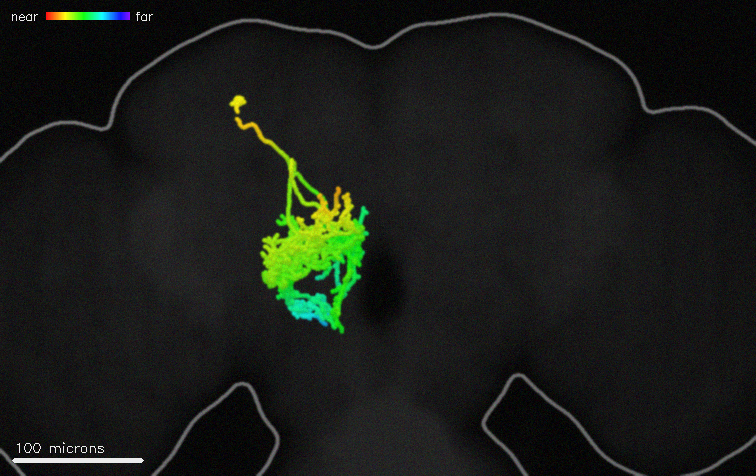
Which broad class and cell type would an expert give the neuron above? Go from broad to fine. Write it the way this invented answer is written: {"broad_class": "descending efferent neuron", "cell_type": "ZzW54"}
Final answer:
{"broad_class": "central-brain intrinsic neuron", "cell_type": "LAL015"}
